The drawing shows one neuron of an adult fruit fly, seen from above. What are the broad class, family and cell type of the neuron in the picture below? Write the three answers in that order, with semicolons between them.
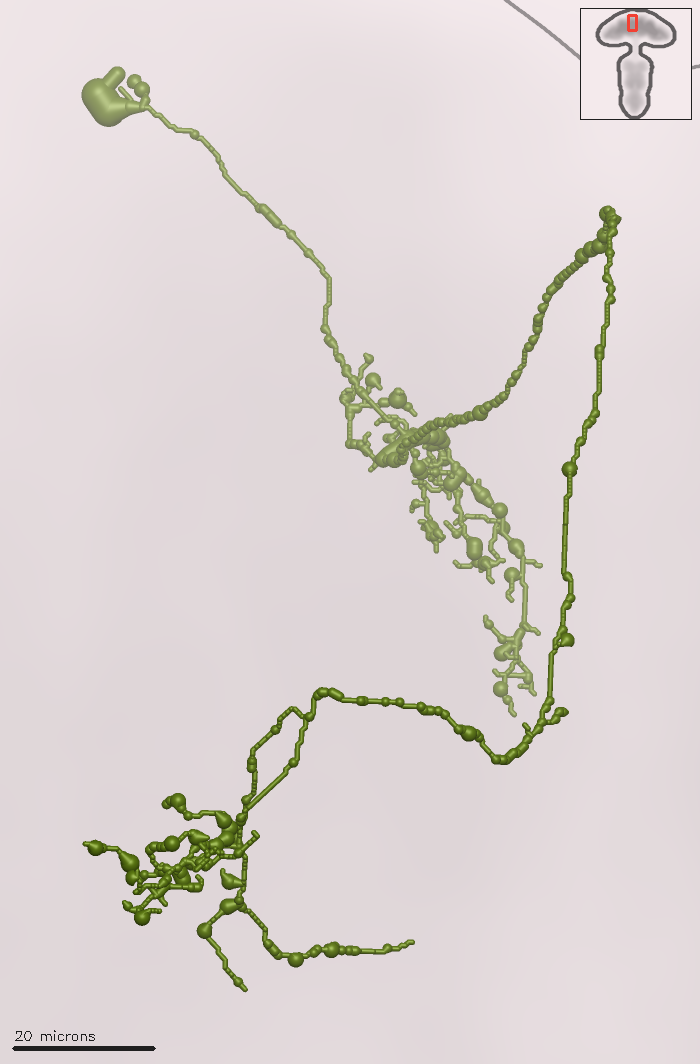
central-brain intrinsic neuron; hemilineage FLAa2; PRW032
